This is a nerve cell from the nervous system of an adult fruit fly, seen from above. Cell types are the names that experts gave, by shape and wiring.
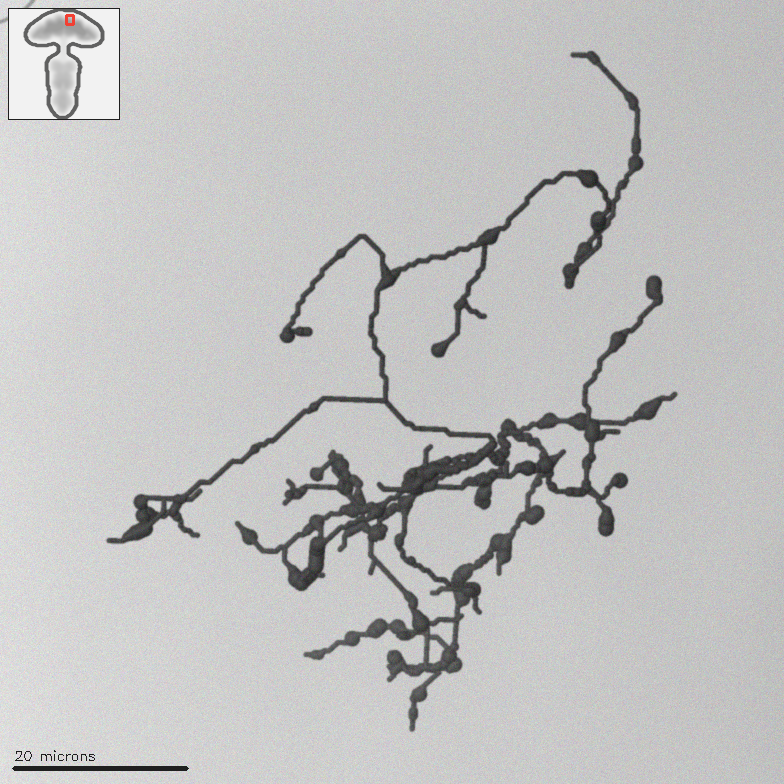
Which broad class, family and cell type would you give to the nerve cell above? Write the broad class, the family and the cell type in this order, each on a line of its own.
central-brain intrinsic neuron
ALIN
LHAD4a1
